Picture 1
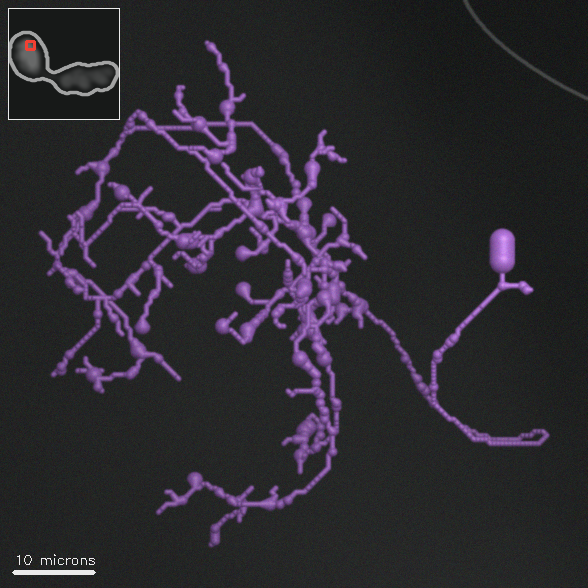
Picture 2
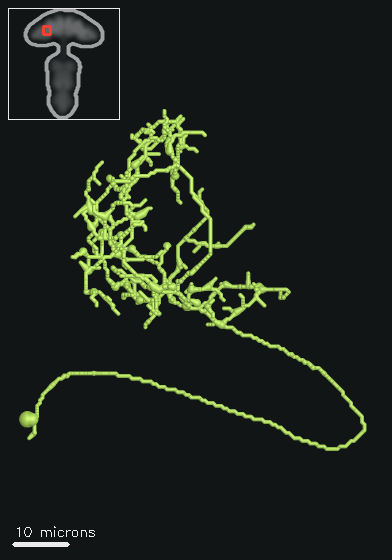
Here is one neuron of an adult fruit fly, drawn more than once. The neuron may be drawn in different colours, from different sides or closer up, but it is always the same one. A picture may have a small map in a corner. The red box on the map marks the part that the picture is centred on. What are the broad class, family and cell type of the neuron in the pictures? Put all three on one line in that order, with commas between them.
central-brain intrinsic neuron, hemilineage LHp1, CB4114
